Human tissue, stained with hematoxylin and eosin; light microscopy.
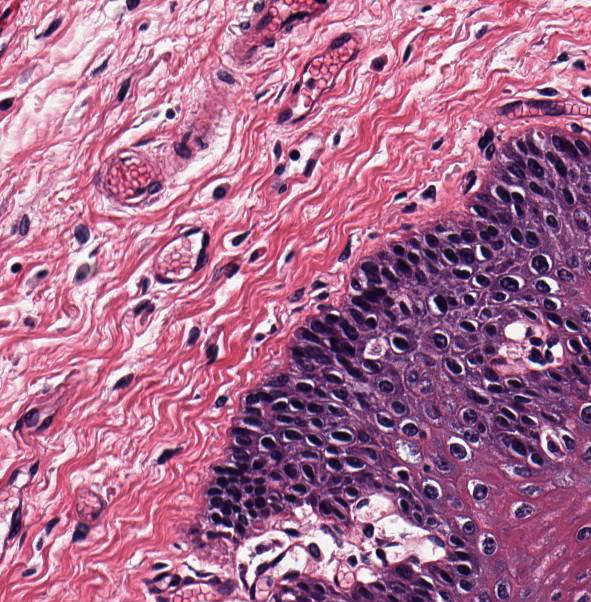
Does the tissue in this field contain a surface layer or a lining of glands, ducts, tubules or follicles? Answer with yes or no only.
Yes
